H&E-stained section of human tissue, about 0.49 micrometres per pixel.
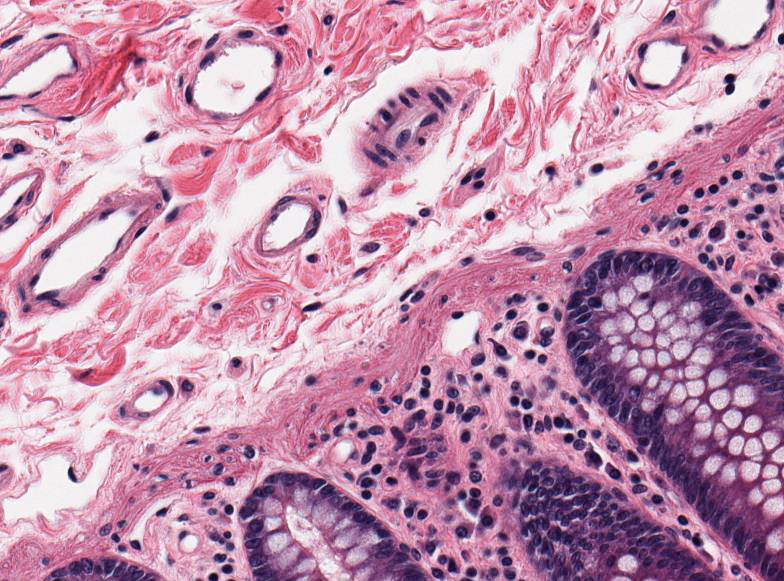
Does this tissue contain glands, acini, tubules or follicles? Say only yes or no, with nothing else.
Yes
